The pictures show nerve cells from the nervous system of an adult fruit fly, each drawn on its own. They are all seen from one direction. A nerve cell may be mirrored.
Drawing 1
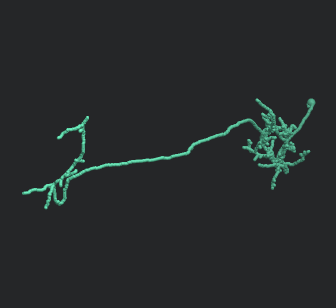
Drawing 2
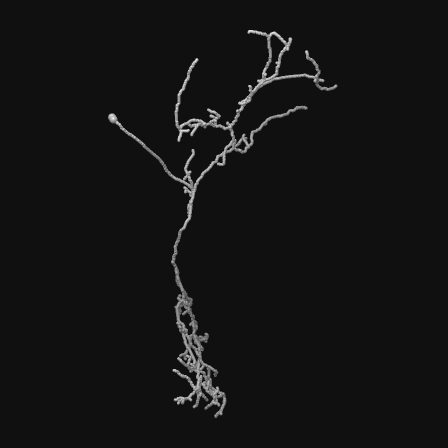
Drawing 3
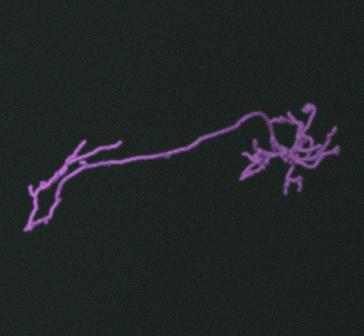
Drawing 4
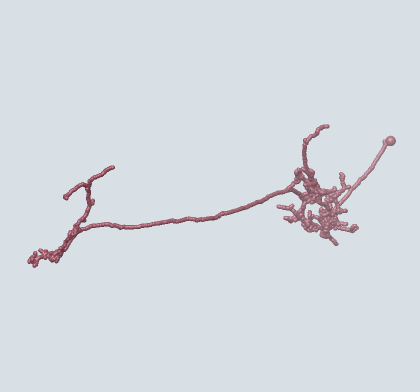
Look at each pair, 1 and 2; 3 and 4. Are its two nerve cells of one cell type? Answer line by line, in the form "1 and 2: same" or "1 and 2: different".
1 and 2: different
3 and 4: same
